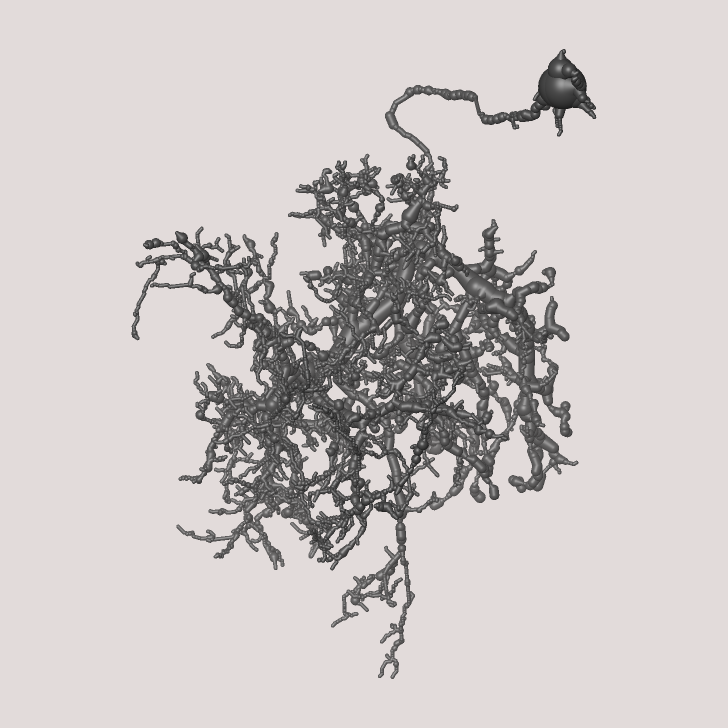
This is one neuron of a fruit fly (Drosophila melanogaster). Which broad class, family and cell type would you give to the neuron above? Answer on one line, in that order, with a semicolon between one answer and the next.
nerve-cord intrinsic neuron; hemilineage 19A; IN19A004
